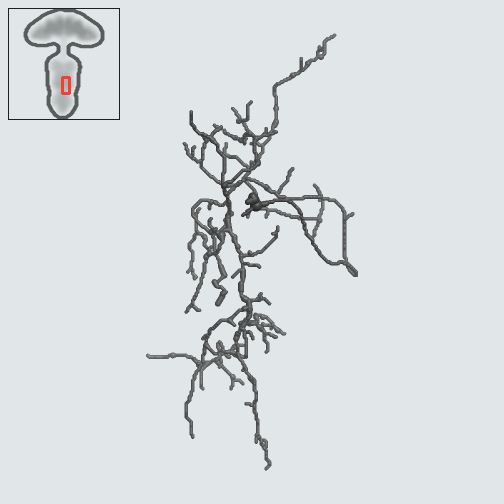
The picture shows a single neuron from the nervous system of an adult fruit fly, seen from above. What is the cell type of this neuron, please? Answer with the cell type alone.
IN11B017_b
